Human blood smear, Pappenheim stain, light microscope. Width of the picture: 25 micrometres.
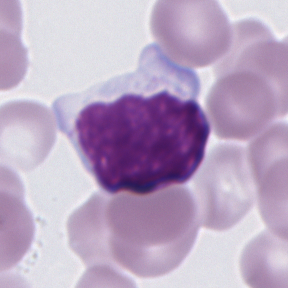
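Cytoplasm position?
Mostly above and left of nucleus, bulging upward into a broad pale projection at the top.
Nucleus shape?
Single broad mass, slightly uneven edges, not lobed; about 11 by 9 micrometres.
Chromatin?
Dark purple, coarse, small paler patches scattered through.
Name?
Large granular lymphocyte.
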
